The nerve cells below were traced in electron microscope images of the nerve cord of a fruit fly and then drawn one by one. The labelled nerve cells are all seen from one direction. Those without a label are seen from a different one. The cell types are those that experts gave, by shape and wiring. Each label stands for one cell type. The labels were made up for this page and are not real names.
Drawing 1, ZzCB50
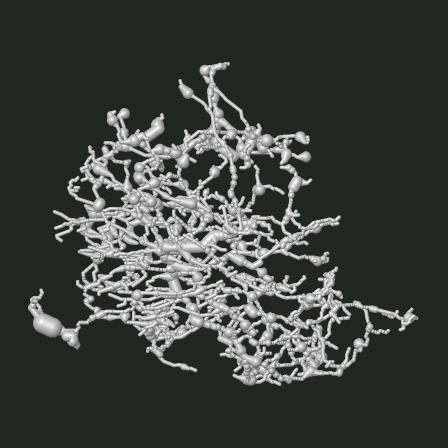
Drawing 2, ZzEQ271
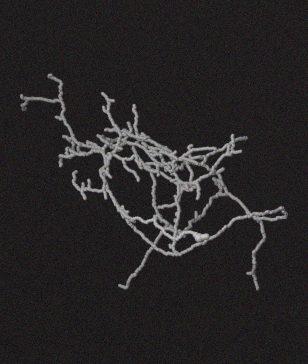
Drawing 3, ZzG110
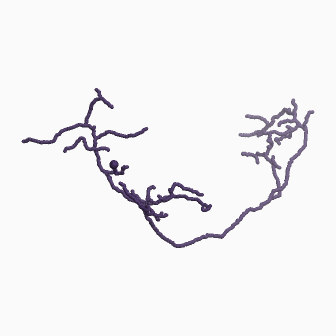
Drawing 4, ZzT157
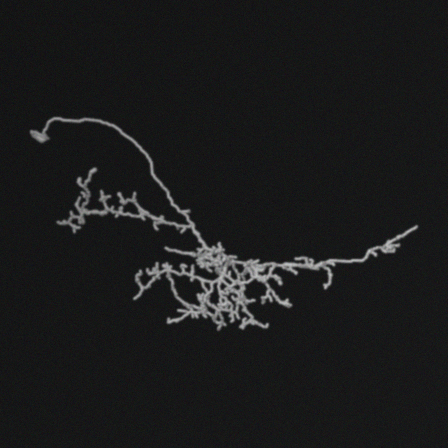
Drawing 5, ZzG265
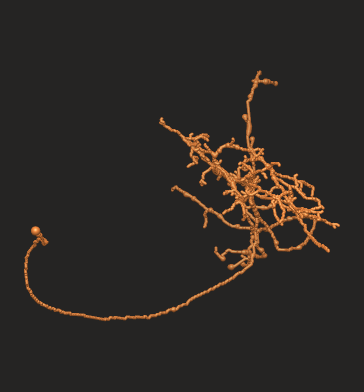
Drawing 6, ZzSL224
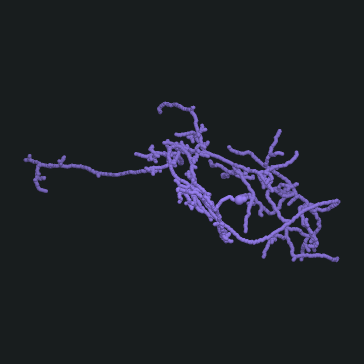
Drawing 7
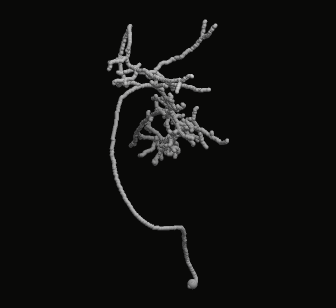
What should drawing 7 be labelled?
ZzG265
